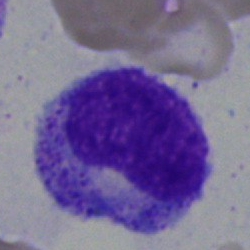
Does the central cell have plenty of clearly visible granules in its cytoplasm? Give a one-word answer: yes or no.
Yes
